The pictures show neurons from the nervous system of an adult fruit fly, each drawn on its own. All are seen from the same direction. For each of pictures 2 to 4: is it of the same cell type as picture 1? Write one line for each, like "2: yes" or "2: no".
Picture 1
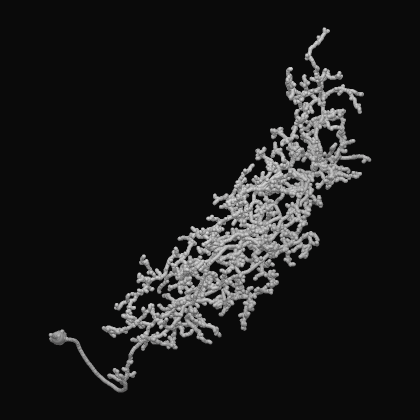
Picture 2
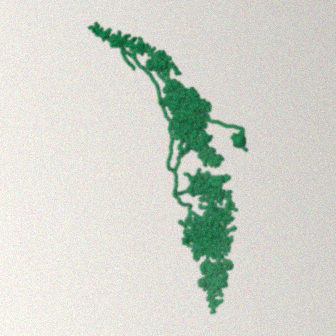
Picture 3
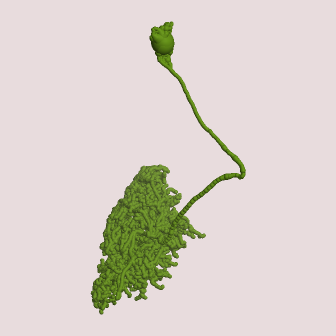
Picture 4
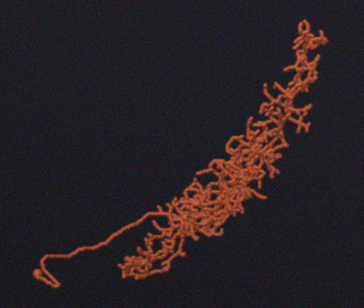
2: no
3: no
4: yes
